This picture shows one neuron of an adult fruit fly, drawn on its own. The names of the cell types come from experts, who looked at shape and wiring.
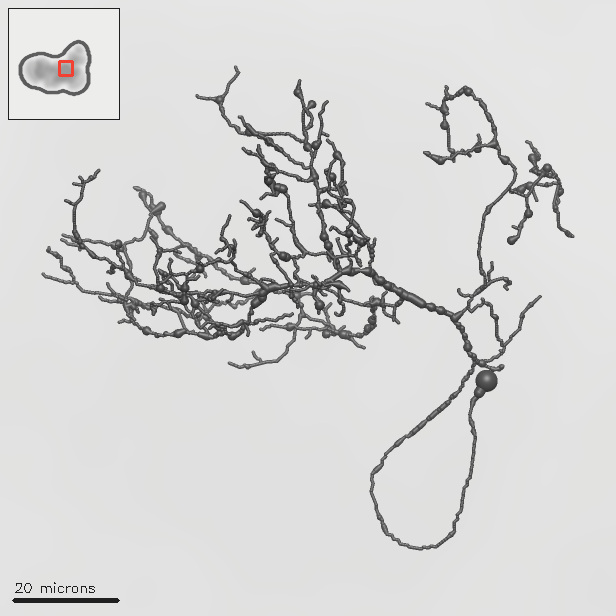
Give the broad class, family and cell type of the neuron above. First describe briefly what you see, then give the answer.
The cell body can be seen on the right of the picture. From left to right in the picture it spans about 100 microns. It is a central-brain intrinsic neuron. The family is hemilineage LHl4_dorsal. It is of cell type LHCENT13_a.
